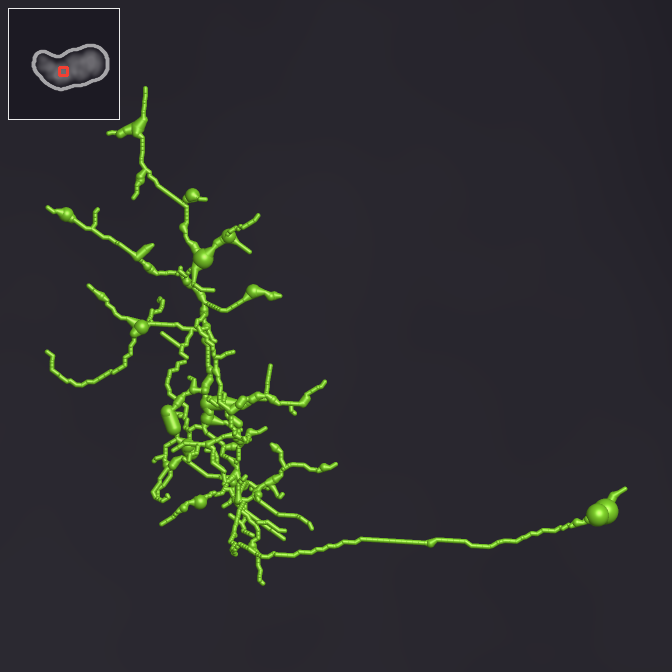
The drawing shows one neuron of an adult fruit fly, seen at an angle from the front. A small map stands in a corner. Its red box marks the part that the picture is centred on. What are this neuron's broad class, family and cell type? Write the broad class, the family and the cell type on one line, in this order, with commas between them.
optic-lobe intrinsic neuron, Mi, Mi17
